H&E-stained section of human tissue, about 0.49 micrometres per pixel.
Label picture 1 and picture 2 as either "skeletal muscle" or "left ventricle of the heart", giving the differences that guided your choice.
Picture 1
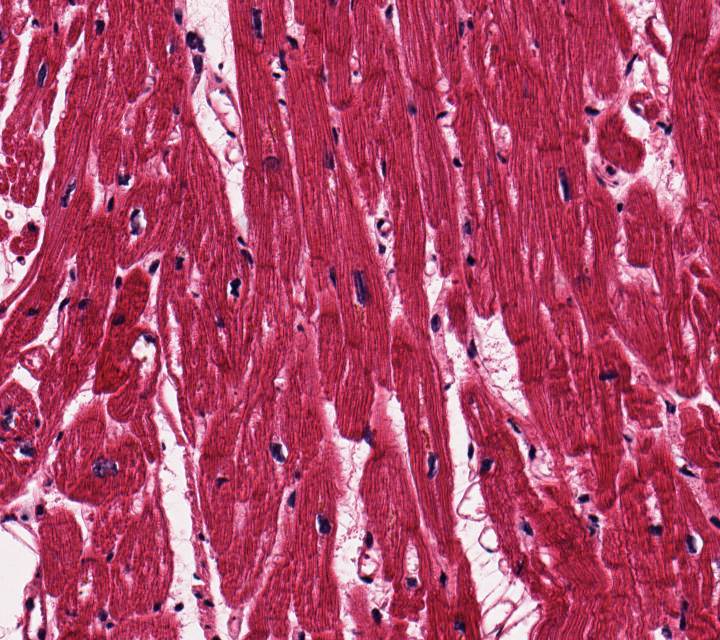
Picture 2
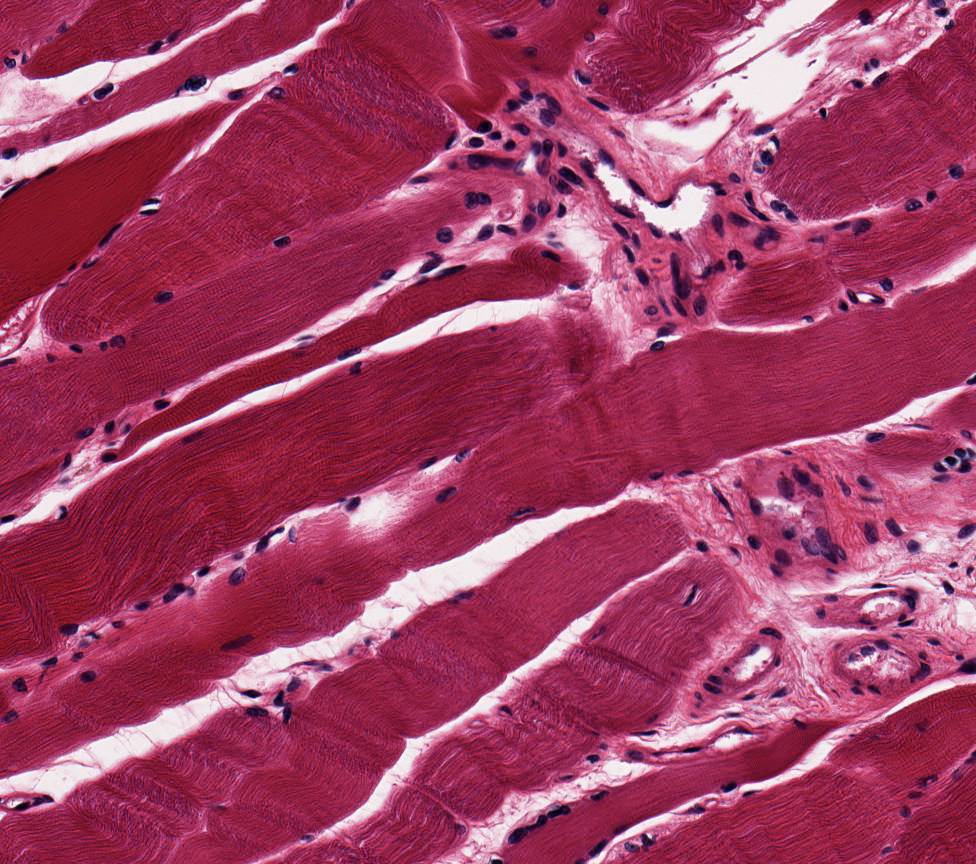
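You're looking at the left ventricle of the heart in picture 1 and skeletal muscle in picture 2. The ventricle's fibres run roughly top to bottom, slanting slightly, and branch and join their neighbours rather than running as separate cylinders. Near the left edge and lower left, some are cut across or obliquely, giving rounded profiles. Their cytoplasm is deeply eosinophilic, with fine lines running lengthwise. In the skeletal muscle, the deep red fibres carry fine, regular cross-striations, with dark, flattened nuclei at their edges.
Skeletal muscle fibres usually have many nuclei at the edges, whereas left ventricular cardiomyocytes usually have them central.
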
